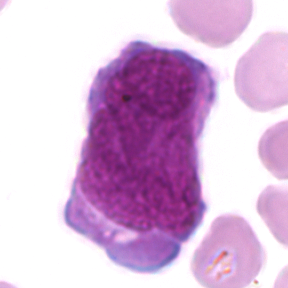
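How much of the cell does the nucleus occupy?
Most of it.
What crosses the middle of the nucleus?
Pale crease lines.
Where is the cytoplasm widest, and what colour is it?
At the bottom end; pale blue-violet.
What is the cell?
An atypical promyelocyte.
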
